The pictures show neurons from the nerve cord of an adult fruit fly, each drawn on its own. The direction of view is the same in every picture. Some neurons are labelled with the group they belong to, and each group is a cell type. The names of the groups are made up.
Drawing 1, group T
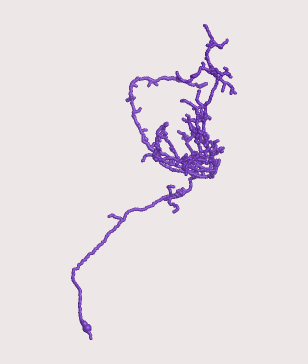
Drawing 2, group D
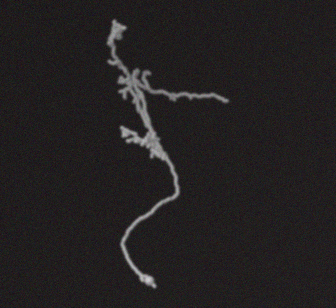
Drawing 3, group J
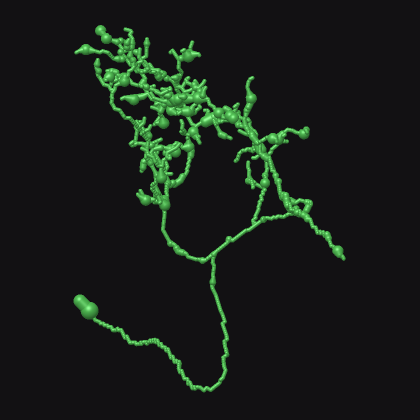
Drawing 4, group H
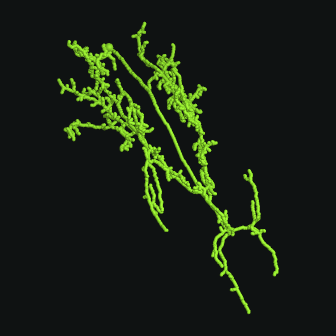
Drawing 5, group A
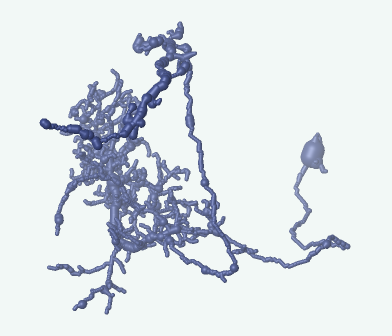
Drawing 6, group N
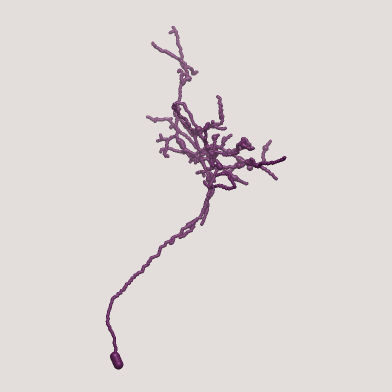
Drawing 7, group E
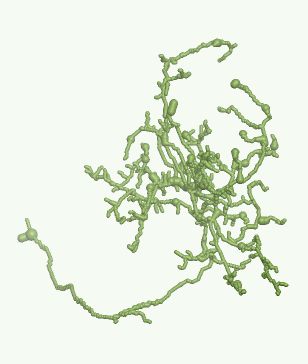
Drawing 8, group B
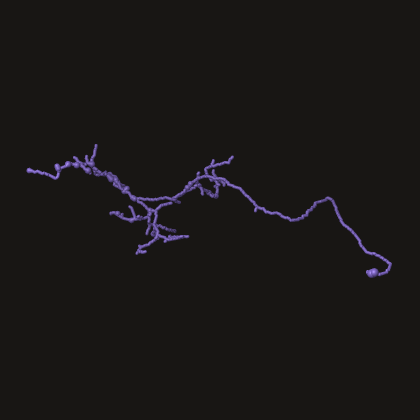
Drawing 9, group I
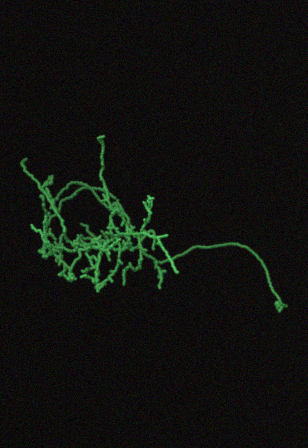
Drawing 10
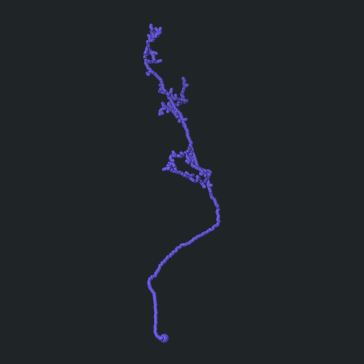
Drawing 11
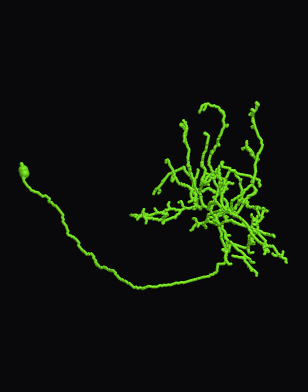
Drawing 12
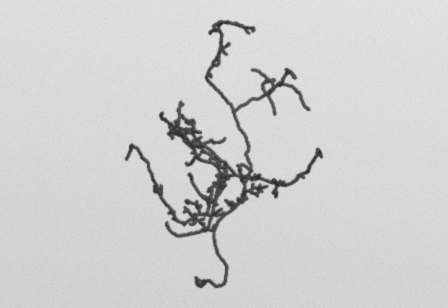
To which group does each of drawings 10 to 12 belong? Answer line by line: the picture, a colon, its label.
10: group D
11: group E
12: group H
